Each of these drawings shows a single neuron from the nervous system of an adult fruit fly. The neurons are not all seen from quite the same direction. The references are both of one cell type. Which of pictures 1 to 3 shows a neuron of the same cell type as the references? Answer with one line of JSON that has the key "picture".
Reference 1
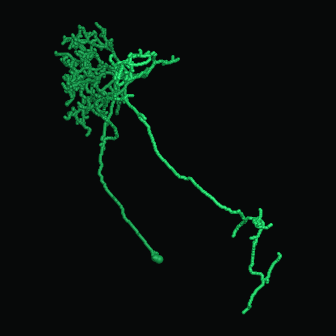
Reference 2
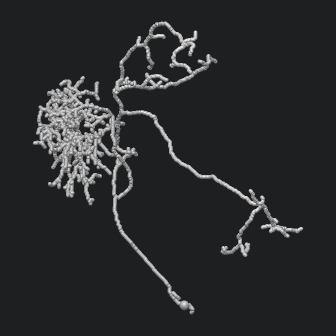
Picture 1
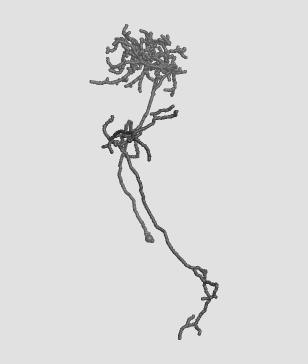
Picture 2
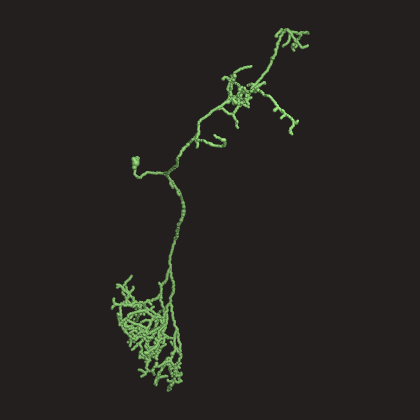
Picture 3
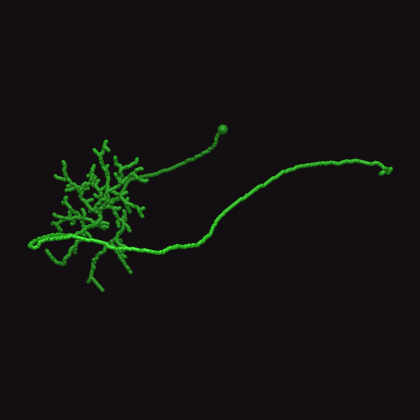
{"picture": 1}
